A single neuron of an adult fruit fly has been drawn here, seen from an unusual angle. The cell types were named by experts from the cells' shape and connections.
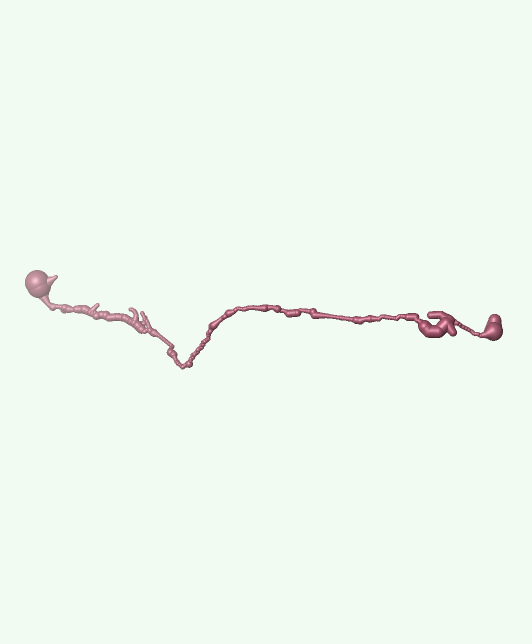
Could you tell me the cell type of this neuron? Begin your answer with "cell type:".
cell type: L1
